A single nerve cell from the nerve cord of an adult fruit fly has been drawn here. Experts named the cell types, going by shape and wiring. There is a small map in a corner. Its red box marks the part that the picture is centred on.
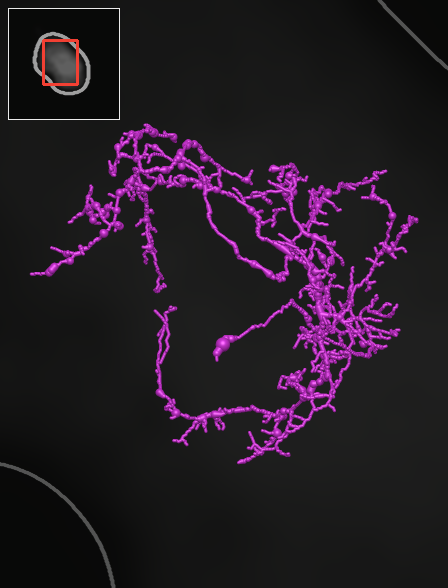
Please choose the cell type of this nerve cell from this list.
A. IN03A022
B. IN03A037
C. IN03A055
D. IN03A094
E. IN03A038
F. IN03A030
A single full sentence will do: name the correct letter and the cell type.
By cell type, the nerve cell is classed as IN03A055, which is option C.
